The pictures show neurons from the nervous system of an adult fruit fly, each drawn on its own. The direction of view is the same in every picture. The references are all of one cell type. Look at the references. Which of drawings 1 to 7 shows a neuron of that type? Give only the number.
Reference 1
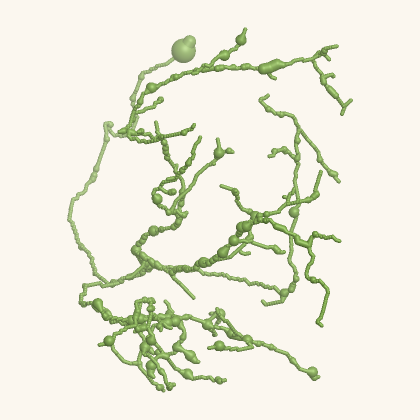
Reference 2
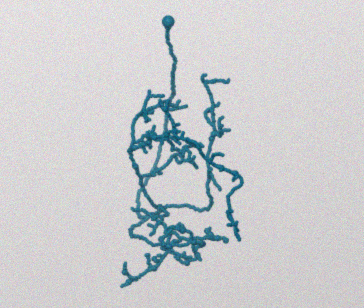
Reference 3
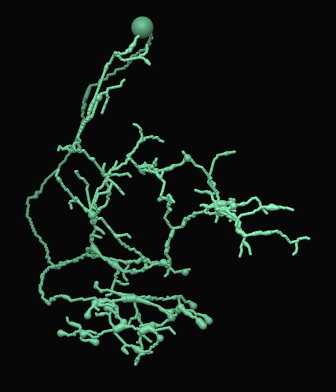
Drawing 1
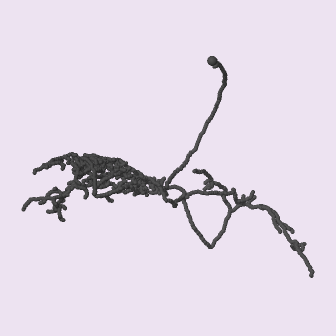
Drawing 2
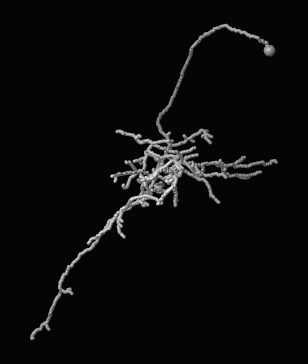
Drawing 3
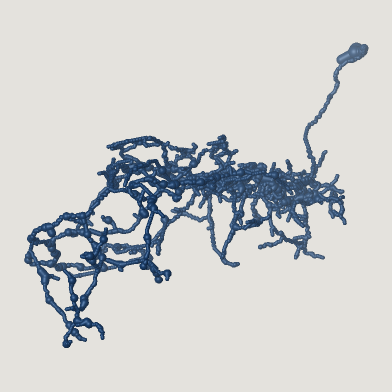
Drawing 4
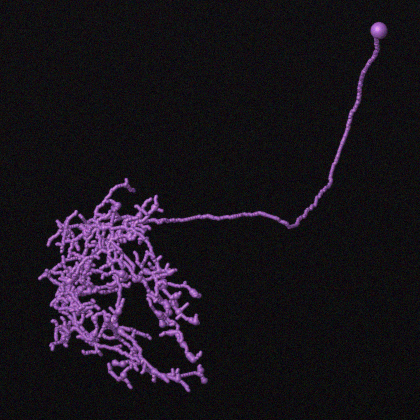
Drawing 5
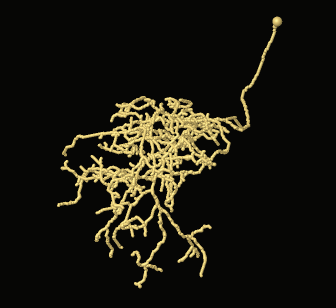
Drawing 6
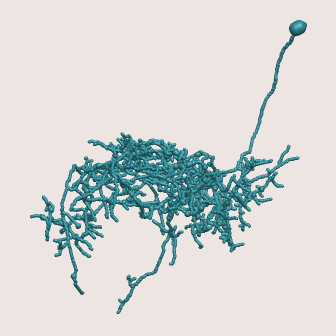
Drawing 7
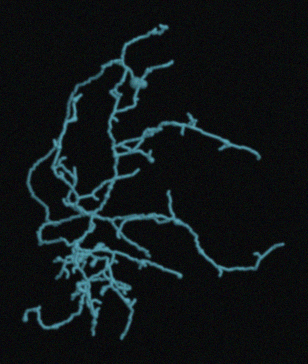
7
